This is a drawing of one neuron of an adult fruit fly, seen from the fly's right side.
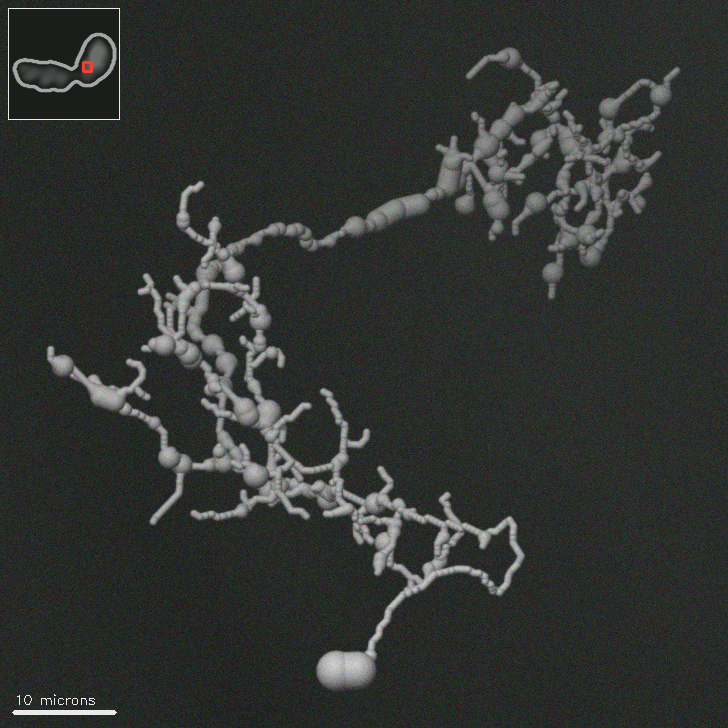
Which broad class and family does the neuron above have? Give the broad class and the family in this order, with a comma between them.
optic-lobe intrinsic neuron, TmY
